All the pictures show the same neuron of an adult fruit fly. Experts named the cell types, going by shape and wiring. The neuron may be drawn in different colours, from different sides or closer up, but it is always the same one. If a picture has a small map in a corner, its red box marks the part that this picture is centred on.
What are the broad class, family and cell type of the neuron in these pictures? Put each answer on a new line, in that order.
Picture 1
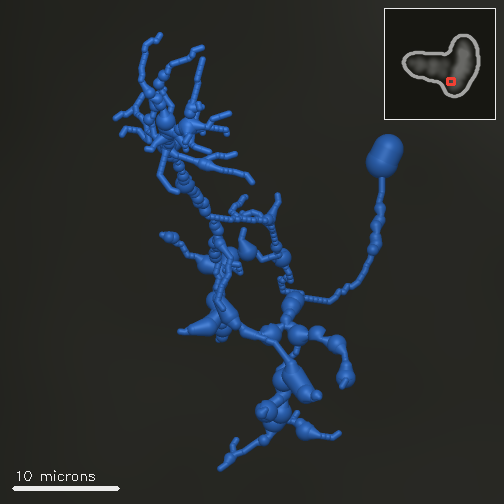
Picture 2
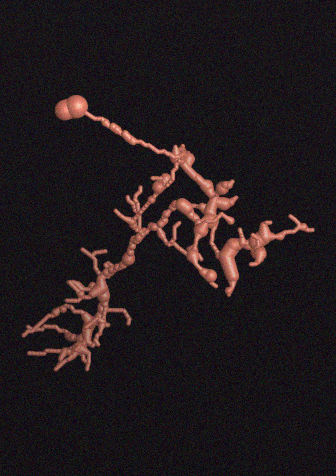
optic-lobe intrinsic neuron
Mi
Mi13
